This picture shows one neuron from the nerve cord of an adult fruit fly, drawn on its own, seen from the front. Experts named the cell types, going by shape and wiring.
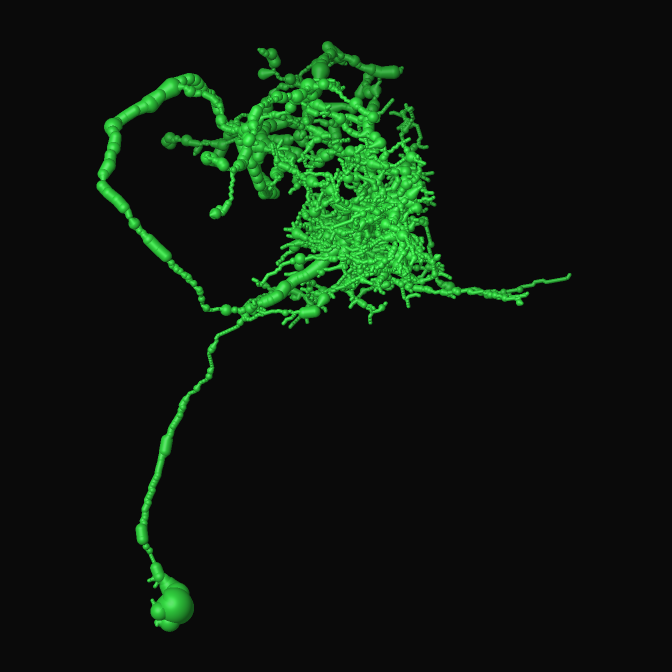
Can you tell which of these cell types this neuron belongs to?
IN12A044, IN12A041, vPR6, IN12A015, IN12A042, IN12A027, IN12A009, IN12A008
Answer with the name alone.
IN12A008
